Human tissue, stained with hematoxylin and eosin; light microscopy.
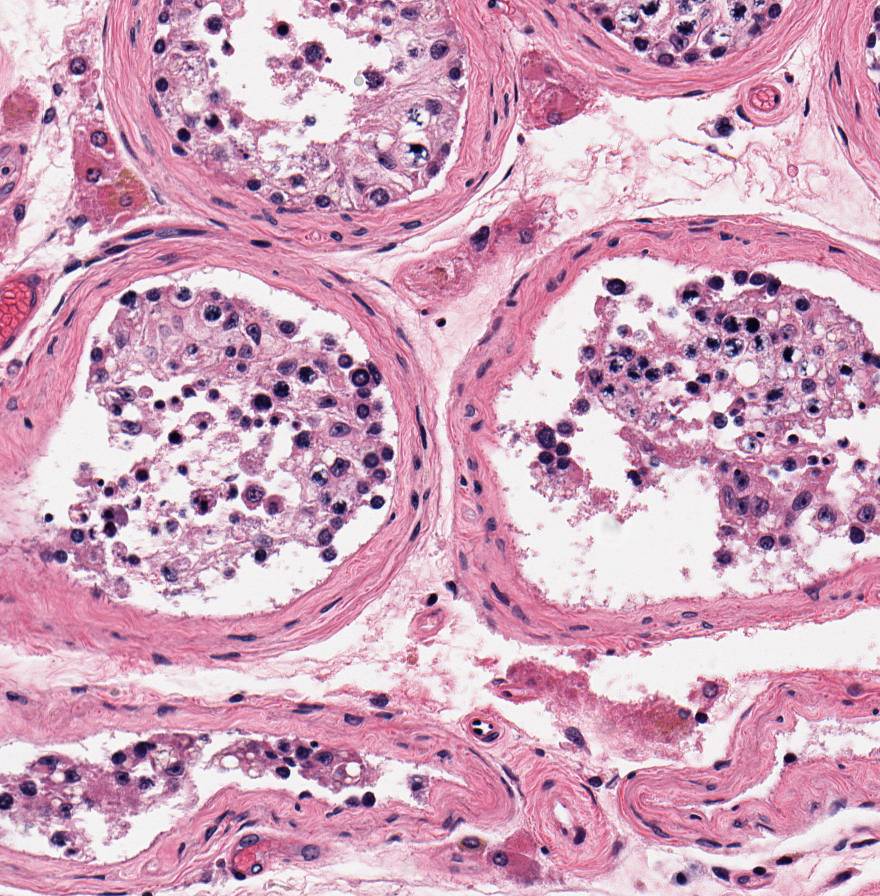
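Testis. Note the thick pink tubule walls, built of concentric lamellae with flattened, elongated nuclei running round the circumference. Inside, the contents have come away as loose clusters of cells lying detached in the lumen, a clear space between them and the wall. Lots of those cells have small, round, densely dark-staining nuclei. Between tubules the stroma is loose and pale, with wispy fibres and open spaces.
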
